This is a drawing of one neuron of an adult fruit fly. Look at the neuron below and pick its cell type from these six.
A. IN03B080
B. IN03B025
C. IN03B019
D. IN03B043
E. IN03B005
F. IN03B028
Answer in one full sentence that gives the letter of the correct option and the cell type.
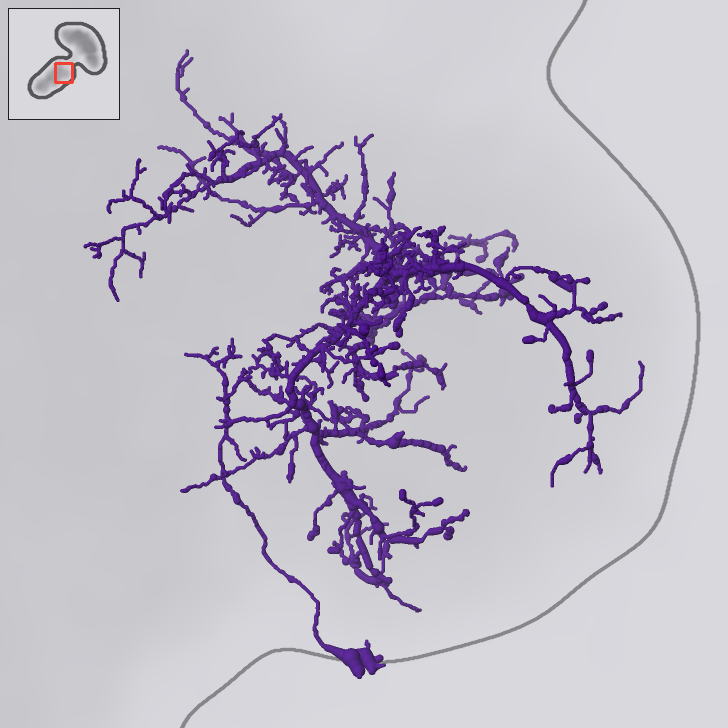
The neuron takes the cell type IN03B019, listed as option C.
